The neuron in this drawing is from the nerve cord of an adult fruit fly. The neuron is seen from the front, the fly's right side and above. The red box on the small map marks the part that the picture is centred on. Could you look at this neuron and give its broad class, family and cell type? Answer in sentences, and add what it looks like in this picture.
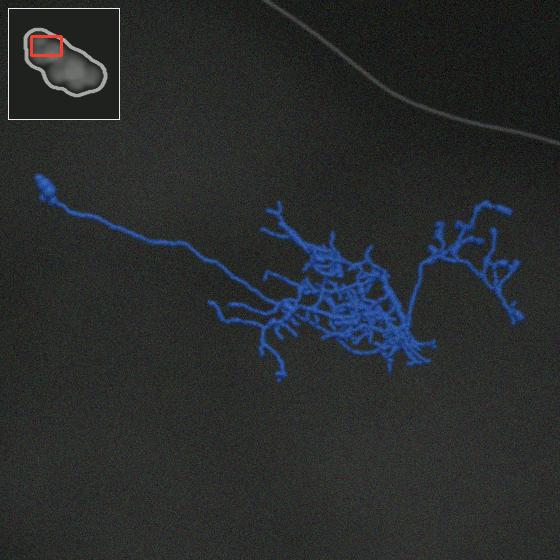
Its broad class is nerve-cord intrinsic neuron. The family is hemilineage 06A. The cell type is IN06A117. Dozens of branch ends can be seen. As drawn here it is wider than it is tall.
